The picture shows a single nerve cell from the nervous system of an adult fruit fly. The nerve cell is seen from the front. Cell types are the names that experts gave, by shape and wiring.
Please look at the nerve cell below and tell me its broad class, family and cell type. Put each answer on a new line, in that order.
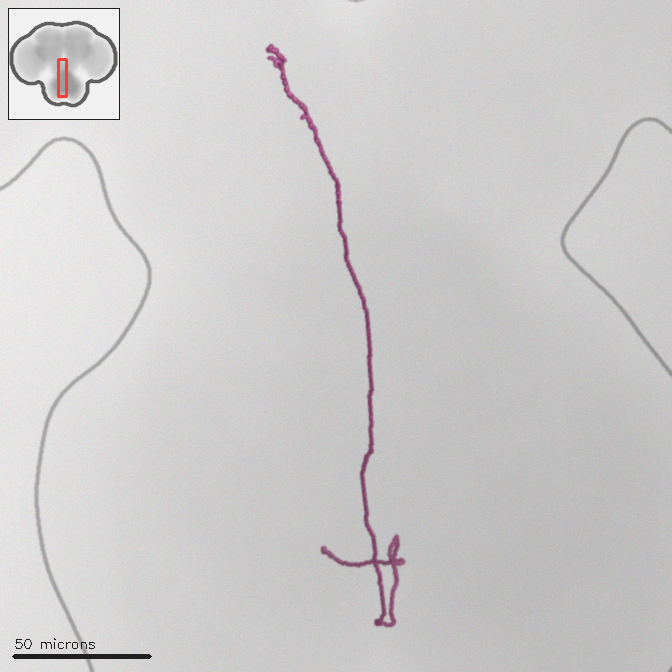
sensory neuron ascending to the brain
class gustatory
LgAG1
